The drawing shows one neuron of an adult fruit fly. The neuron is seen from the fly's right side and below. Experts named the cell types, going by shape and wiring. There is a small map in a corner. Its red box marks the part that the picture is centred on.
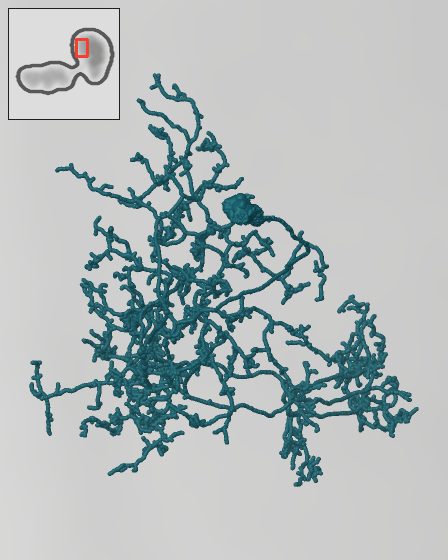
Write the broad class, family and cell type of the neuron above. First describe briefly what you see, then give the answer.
In this view it is about as wide as it is tall. This is an optic-lobe intrinsic neuron. Its family is TmY. Its cell type is TmY16.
